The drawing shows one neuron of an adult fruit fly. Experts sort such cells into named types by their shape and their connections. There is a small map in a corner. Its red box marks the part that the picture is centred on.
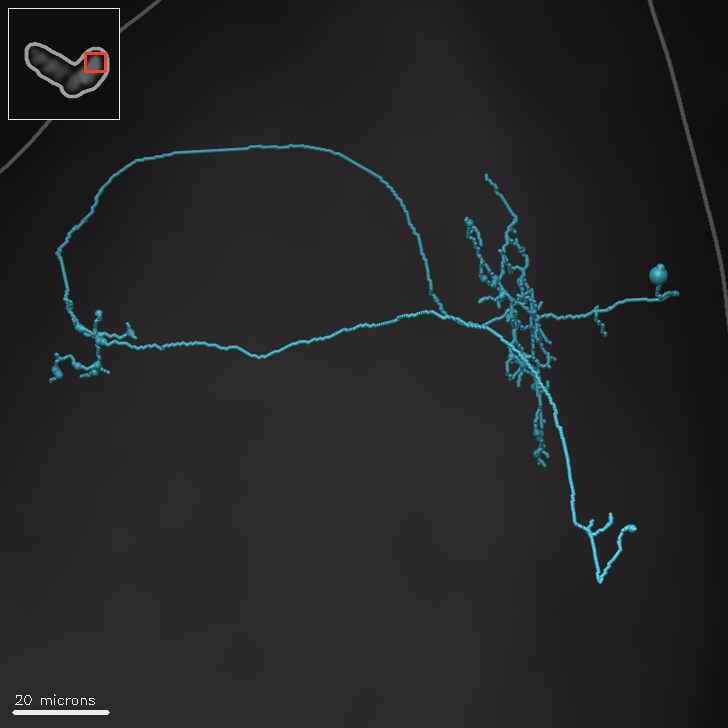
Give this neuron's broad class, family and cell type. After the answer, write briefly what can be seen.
Its broad class is visual projection neuron. Its family is MeTu. The cell type is MeTu4c. The cell body is on the right of the picture. From left to right in the picture it spans about 130 microns. The picture shows dozens of branch ends.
